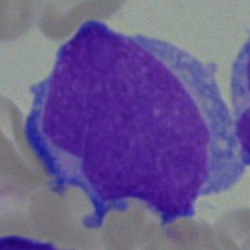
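Blast, central cell. Outline: irregular, with small cytoplasmic projections along the lower and left edges. Chromatin: finely and evenly granular throughout the nucleus. Cytoplasm: a wider band on the right side of the nucleus than on the left, with no granules visible.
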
